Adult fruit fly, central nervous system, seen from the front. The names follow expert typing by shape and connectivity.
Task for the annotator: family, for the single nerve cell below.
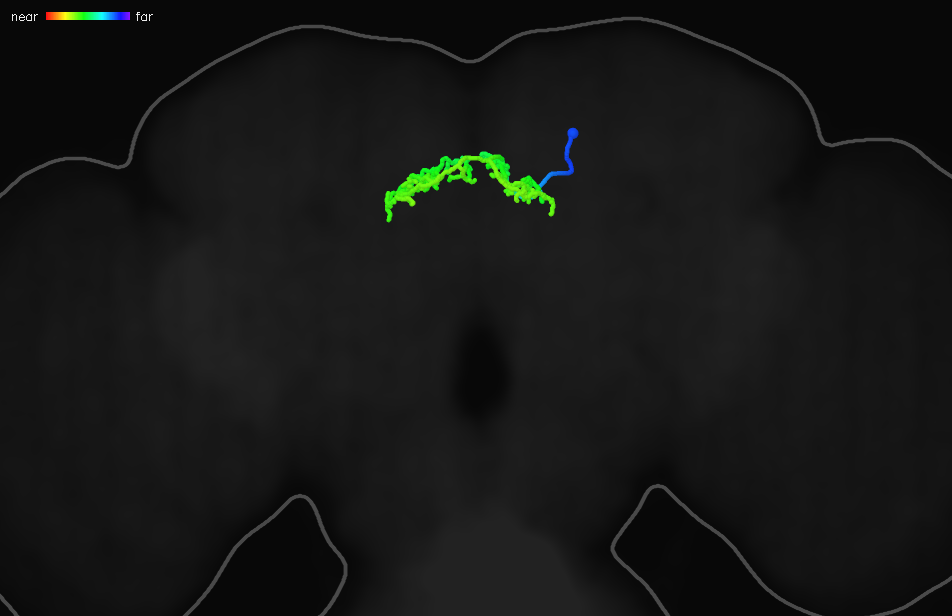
hemilineage DM6_dorso_medial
